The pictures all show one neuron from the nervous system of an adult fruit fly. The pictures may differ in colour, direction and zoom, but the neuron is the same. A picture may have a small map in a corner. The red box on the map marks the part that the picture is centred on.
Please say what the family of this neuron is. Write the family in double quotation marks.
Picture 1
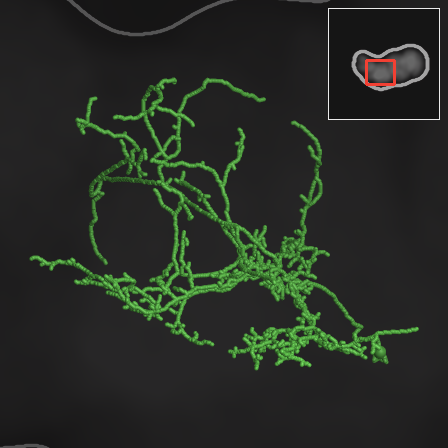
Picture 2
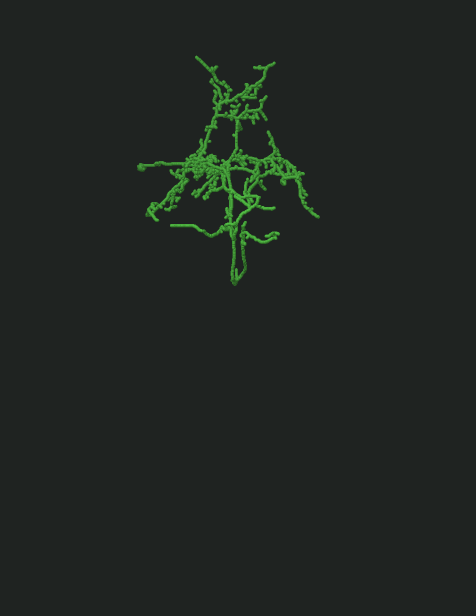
"hemilineage 12A"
